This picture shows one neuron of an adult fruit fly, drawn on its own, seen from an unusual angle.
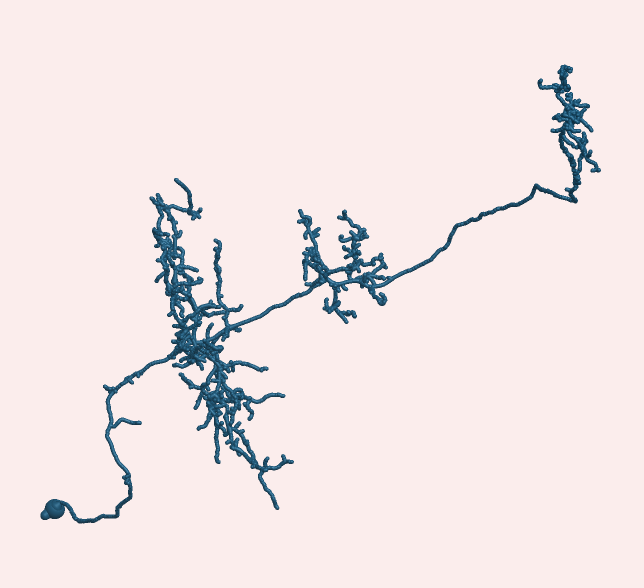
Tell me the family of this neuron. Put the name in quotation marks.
"Tm"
